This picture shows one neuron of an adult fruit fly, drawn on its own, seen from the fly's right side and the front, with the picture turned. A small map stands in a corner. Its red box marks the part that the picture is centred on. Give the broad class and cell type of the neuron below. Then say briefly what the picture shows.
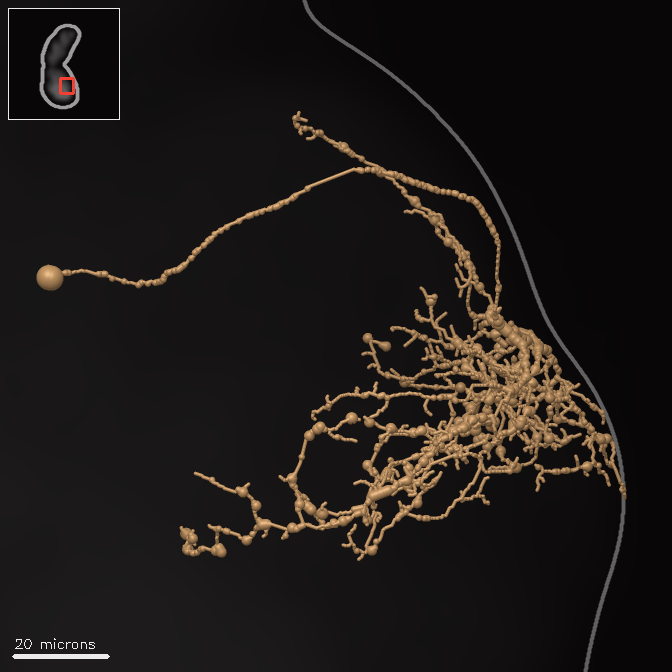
This is a central-brain intrinsic neuron. It is of cell type SLP062. The cell body can be seen on the left of the picture. From left to right in the picture it spans about 120 microns.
